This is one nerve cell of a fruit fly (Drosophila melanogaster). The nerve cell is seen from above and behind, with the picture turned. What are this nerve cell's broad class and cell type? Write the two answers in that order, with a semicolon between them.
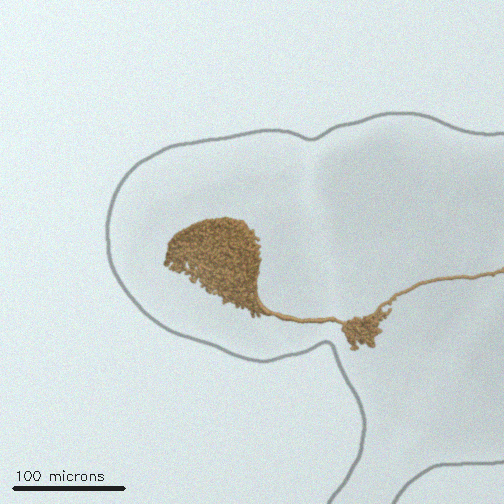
visual centrifugal neuron; DCH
